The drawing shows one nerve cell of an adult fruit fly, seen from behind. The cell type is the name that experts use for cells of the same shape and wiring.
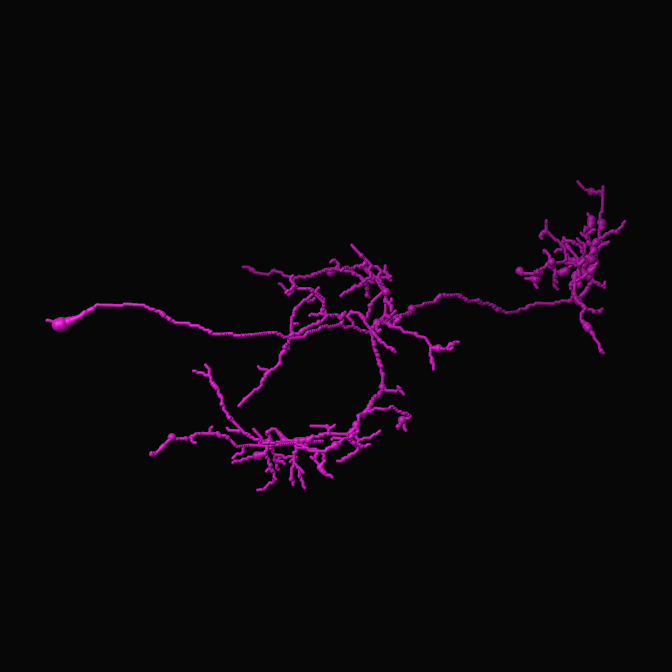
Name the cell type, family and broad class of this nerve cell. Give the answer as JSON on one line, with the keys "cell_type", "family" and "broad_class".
{"cell_type": "SMP277", "family": "hemilineage CLp2", "broad_class": "central-brain intrinsic neuron"}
